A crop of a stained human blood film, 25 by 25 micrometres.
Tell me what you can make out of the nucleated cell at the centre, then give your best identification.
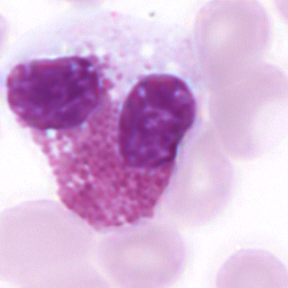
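Two nuclear lobes of roughly similar size are present. The cytoplasm is packed with coarse, round, pinkish-red granules of fairly uniform size. In the upper part of the cell the granules are sparser and the cytoplasm looks paler. The cell is an eosinophil.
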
